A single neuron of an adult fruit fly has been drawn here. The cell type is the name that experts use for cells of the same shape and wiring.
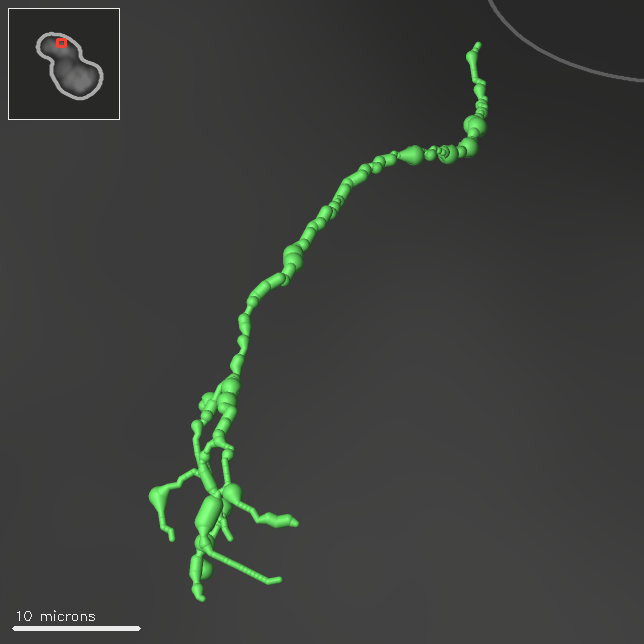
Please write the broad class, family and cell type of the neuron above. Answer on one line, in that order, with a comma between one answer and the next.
sensory neuron entering the nerve cord, class mechanosensory tactile, SNta37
